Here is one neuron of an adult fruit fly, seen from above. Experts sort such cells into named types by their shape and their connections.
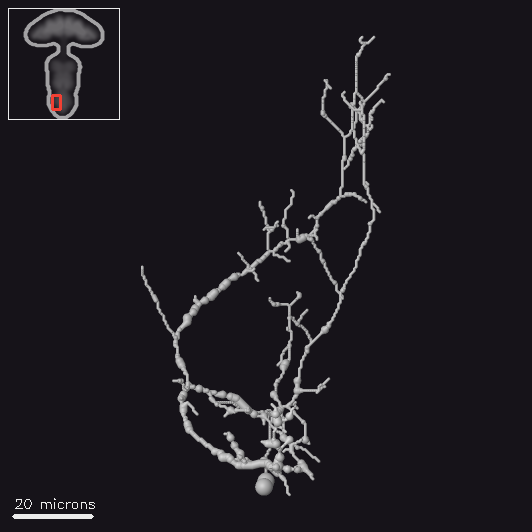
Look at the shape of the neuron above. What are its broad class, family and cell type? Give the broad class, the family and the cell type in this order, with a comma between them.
nerve-cord intrinsic neuron, hemilineage 13A, IN13A067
